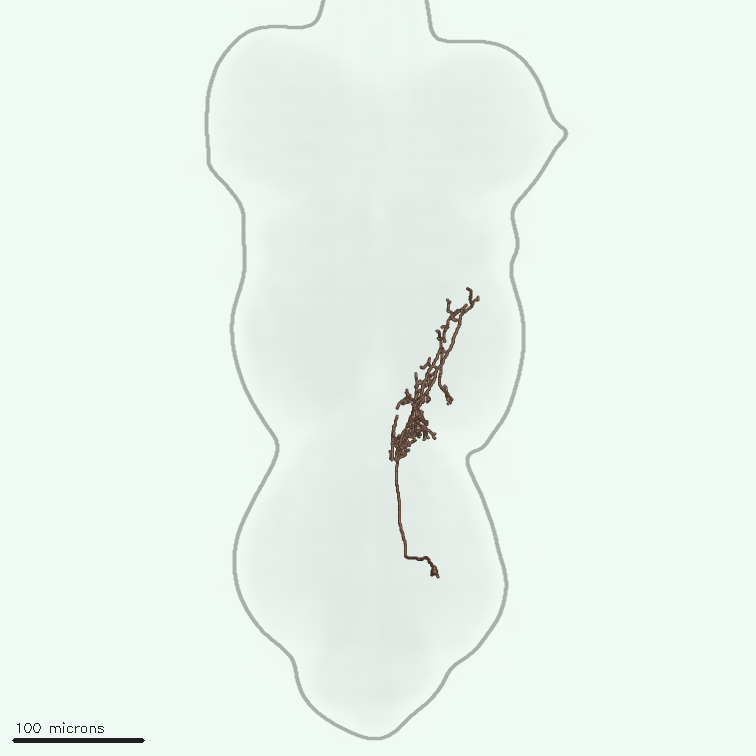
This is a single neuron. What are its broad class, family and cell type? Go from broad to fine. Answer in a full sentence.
A nerve-cord intrinsic neuron of hemilineage 03B, type IN03B062.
